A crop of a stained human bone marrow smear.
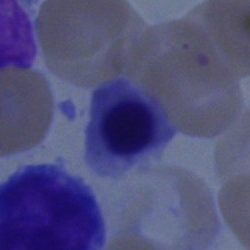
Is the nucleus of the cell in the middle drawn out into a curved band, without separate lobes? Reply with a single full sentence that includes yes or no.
No, what the nucleus forms is one compact round or oval mass.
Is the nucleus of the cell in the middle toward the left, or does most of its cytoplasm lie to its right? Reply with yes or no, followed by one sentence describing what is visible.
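No. The cytoplasm is widest on the lower-left side of the nucleus.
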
